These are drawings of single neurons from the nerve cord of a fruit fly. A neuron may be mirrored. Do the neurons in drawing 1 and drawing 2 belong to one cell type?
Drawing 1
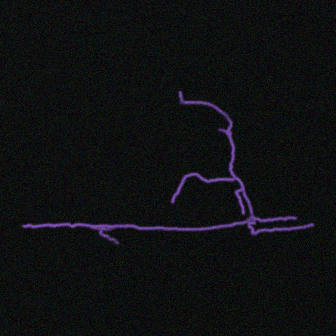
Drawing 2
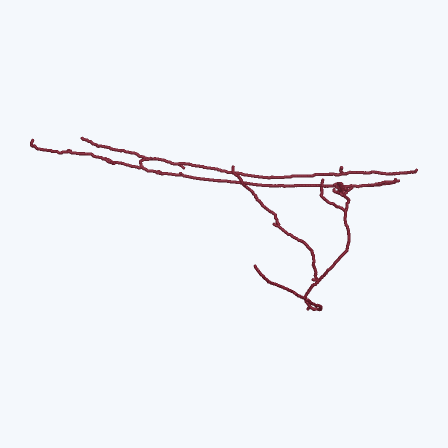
yes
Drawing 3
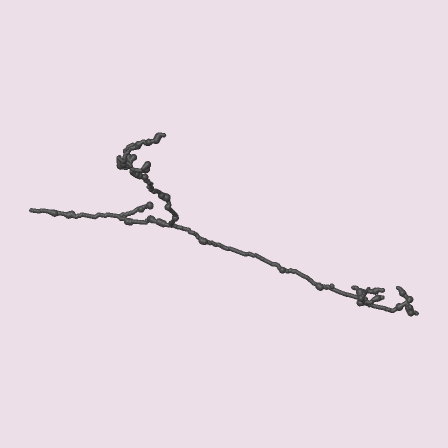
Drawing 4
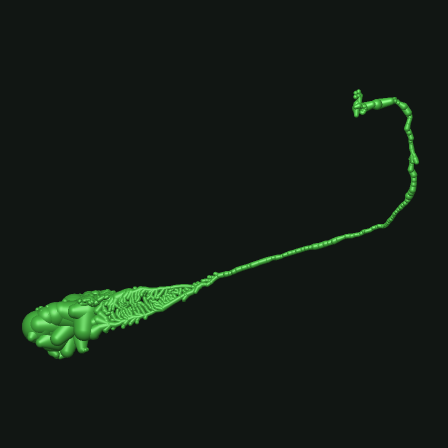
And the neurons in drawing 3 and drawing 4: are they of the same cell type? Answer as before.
no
